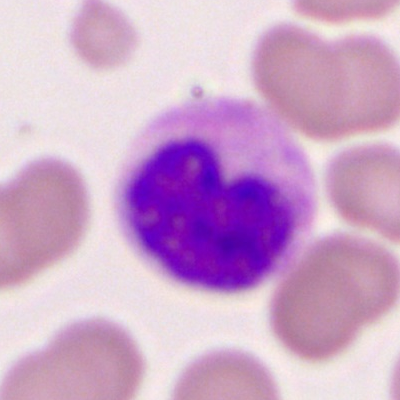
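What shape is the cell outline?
Round.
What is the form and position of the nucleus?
Kidney-shaped, owing to a notch in its upper edge; it lies toward the lower left of the cell.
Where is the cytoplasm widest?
Above and to the right of the nucleus.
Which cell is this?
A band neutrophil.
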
